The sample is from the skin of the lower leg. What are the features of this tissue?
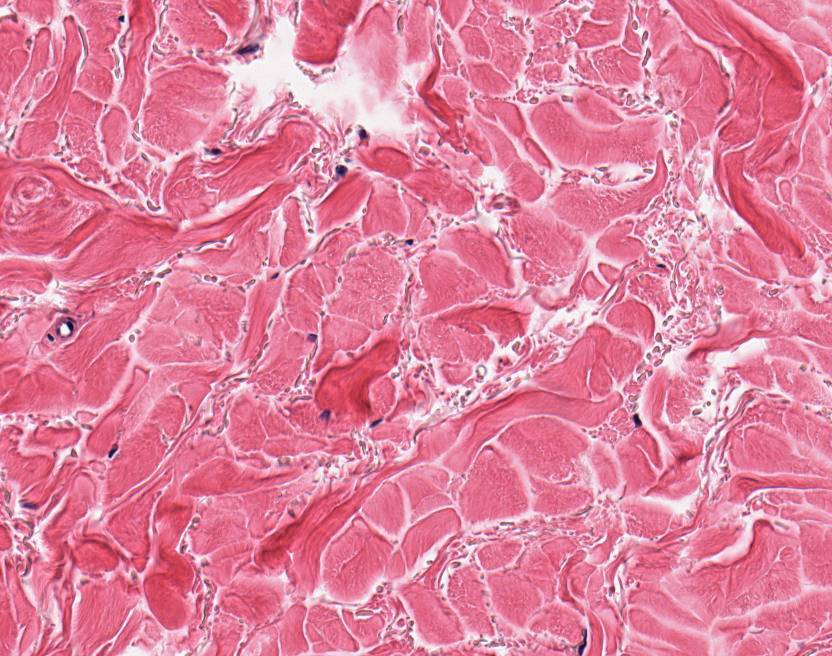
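Eosinophilic fibres fill the whole field, cut in several planes, some across and some lengthwise, and running in different directions. Where cut across, they show angular, polygonal profiles with a finely mottled interior. Narrow white clefts separate the fibres throughout. A pale band of loose tissue containing small elongated nuclei crosses diagonally from the lower left of the centre towards the upper right.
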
